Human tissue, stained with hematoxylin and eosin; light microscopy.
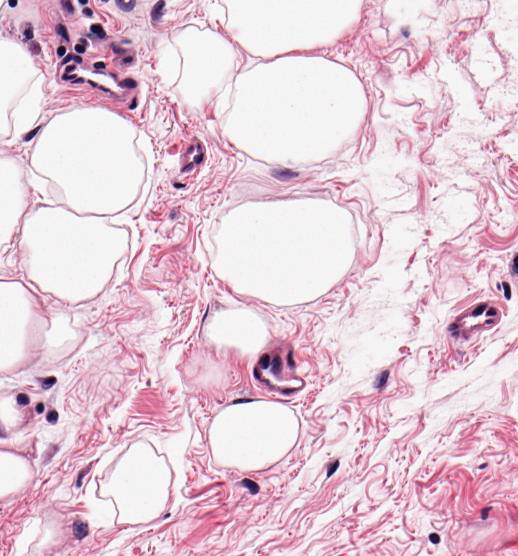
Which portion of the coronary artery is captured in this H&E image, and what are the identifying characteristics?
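This field shows fat. Empty rounded fat cell spaces cluster in the left and central parts, each a single large clear space bounded by a thin pink rim.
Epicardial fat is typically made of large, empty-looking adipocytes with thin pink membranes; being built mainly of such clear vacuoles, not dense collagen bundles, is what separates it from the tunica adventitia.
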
